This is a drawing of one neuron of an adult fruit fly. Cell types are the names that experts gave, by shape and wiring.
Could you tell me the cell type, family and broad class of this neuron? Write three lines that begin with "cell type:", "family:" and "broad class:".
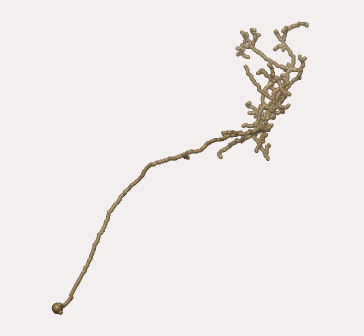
cell type: CB3748
family: hemilineage MX3
broad class: central-brain intrinsic neuron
